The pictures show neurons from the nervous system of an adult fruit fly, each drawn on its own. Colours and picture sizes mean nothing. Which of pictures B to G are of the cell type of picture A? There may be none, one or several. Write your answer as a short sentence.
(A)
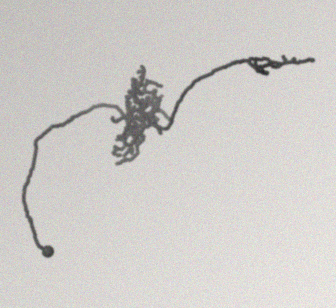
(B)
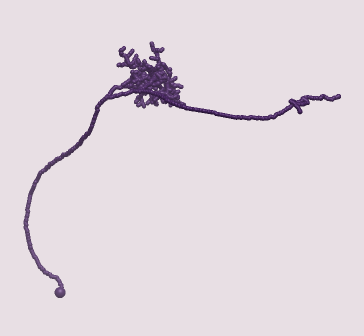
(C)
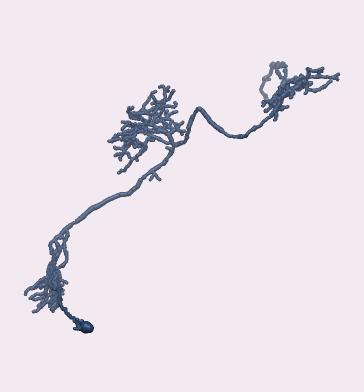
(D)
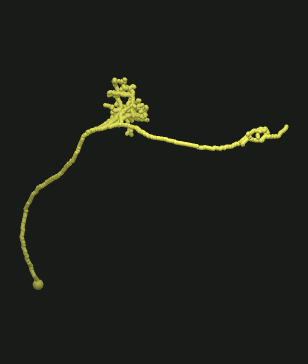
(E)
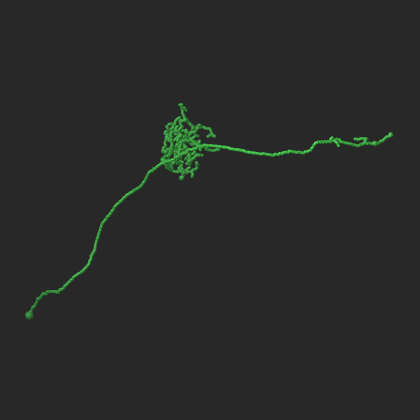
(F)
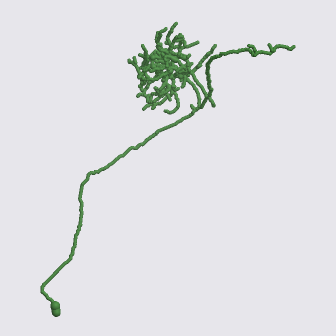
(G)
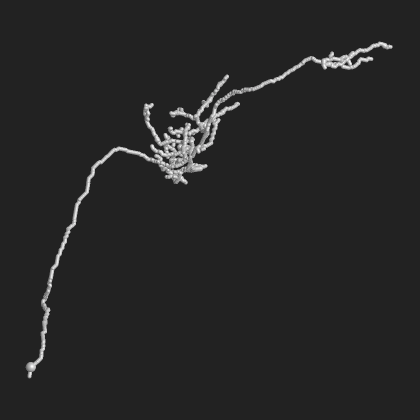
Picture B and picture E are of the same cell type.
